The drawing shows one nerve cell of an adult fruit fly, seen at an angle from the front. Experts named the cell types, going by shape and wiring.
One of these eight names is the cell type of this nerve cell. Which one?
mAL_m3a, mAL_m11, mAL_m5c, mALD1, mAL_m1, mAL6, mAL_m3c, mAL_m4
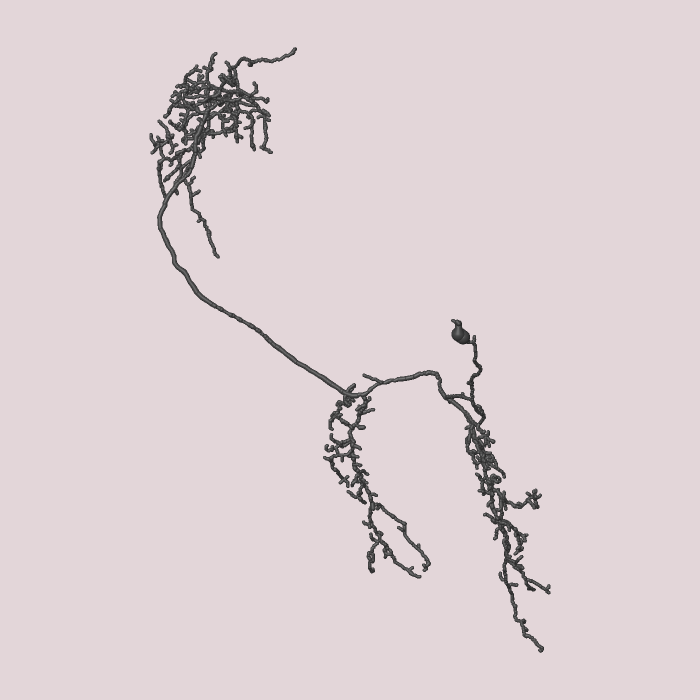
mAL_m5c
